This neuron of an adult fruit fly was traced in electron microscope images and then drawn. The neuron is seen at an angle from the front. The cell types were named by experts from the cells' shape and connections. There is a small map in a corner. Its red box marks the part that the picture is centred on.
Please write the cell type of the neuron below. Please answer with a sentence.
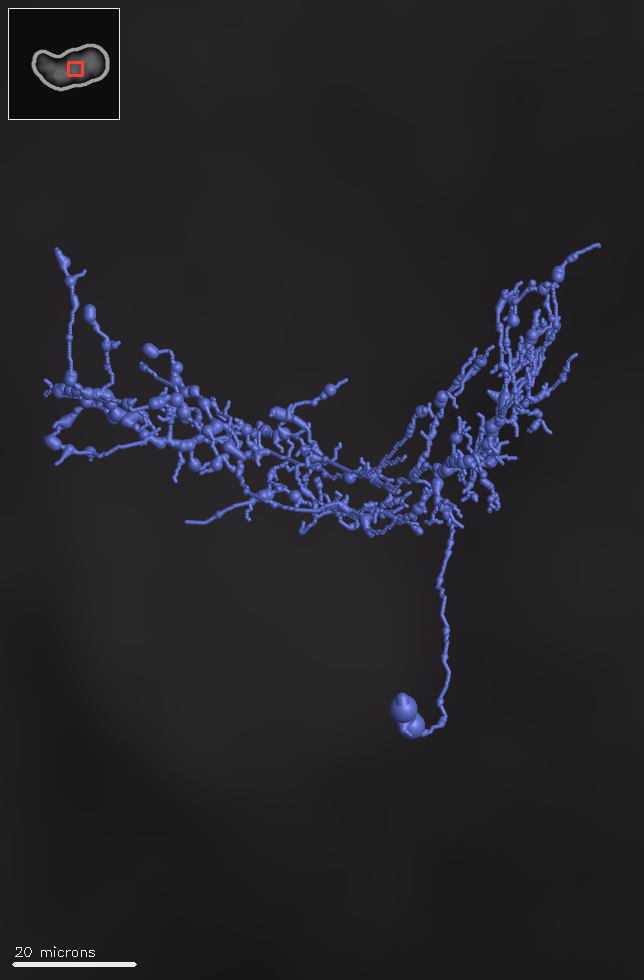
The cell type is WED017.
